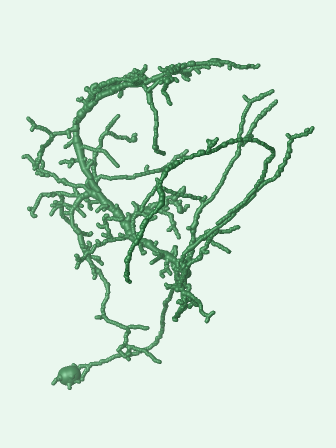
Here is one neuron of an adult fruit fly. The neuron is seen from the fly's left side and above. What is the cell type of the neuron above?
IN08B051_d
